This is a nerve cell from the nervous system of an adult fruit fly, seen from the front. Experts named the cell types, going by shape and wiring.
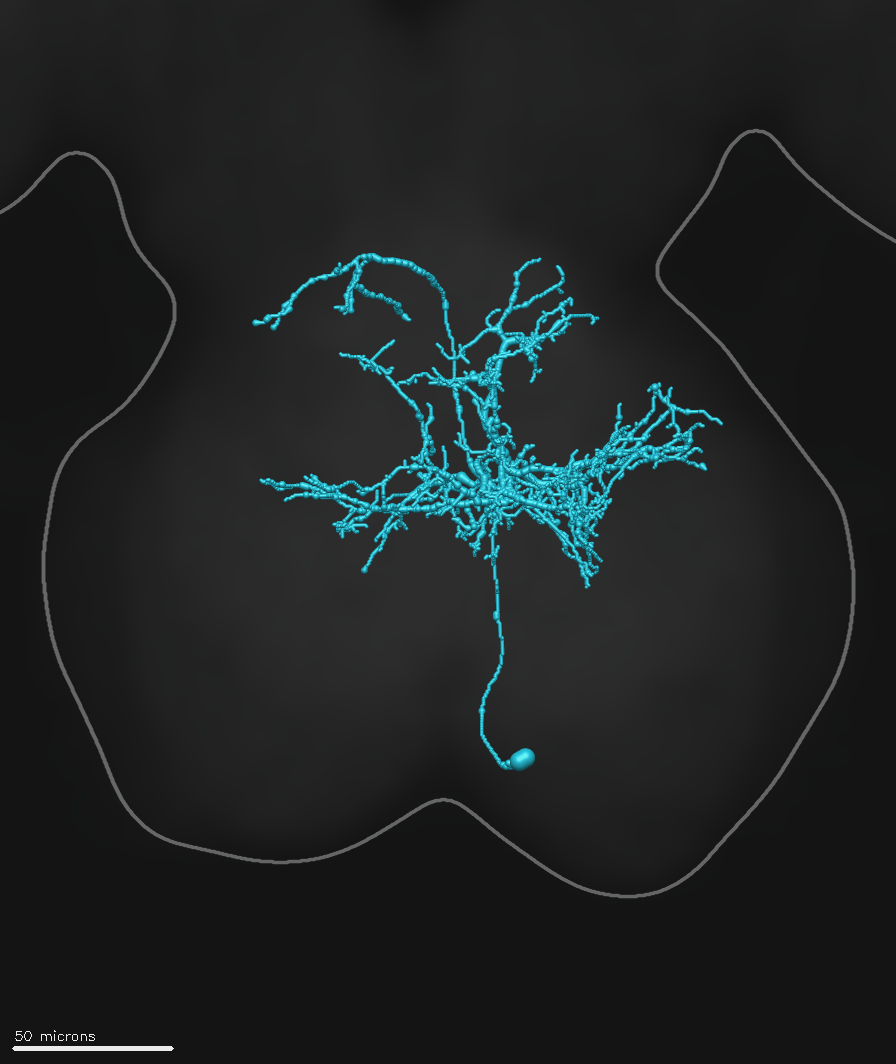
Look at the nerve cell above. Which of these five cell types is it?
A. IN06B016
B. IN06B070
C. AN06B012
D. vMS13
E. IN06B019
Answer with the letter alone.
E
